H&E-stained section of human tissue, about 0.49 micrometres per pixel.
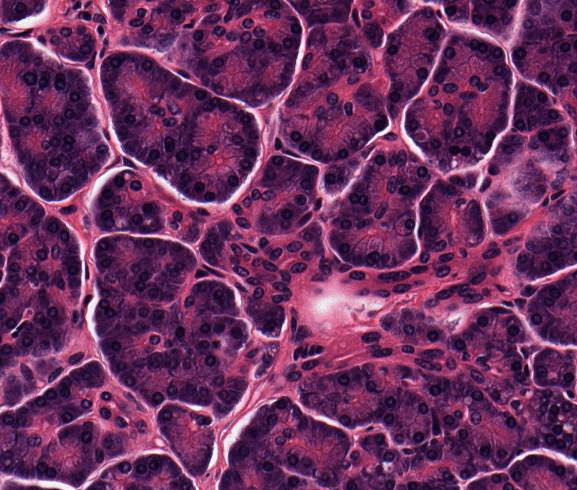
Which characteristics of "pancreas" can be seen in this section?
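This section is pancreas.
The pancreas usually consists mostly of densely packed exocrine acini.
In keeping with that, the field is filled with closely packed rounded groups of glandular acini, parted by thin strands of pink connective tissue. Within the groups, pyramidal cells stand radially around small central lumina, forming acini, and each acinar cell has a single round, dark nucleus set towards the base of the cell. Right of centre, a wider band of connective tissue holds elongated spindle-shaped nuclei around a pale whitish-pink area.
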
